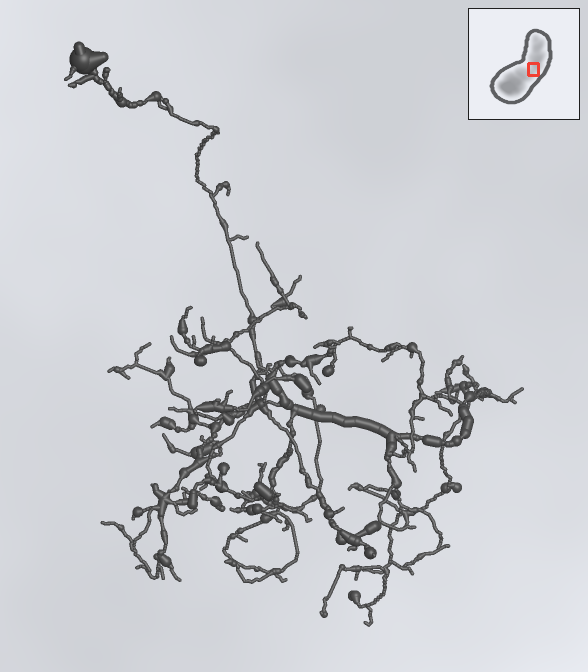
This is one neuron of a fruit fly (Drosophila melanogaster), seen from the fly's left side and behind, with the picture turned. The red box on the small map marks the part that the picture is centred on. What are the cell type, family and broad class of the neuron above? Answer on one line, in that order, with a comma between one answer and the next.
IN21A044, hemilineage 21A, nerve-cord intrinsic neuron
